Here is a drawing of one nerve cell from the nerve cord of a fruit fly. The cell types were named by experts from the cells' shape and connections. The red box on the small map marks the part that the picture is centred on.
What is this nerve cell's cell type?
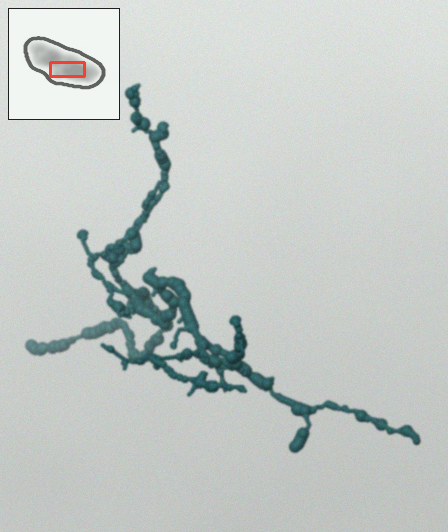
SNpp62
